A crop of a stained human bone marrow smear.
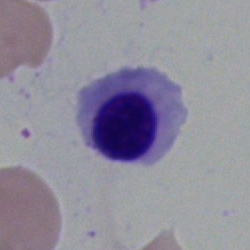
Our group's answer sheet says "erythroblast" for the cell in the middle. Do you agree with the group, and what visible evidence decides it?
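Two points decide: the cytoplasm is pale lilac-blue, not deep blue, and the chromatin is dense and very dark purple throughout.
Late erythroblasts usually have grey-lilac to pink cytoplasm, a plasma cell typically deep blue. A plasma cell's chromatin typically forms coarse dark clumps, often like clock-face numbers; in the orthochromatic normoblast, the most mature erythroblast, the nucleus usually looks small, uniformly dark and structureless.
Erythroblast fits; plasma cell does not. Cytoplasmic rim moderate, widest upper right. Outline irregular, slightly scalloped on the right. No nucleoli, granules or vacuoles seen.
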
